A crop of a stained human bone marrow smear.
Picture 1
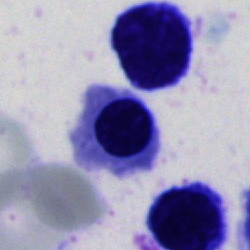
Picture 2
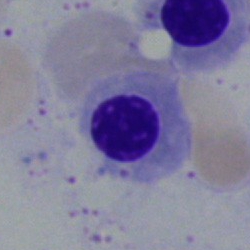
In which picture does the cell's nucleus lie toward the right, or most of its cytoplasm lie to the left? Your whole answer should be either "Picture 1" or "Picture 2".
Picture 1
